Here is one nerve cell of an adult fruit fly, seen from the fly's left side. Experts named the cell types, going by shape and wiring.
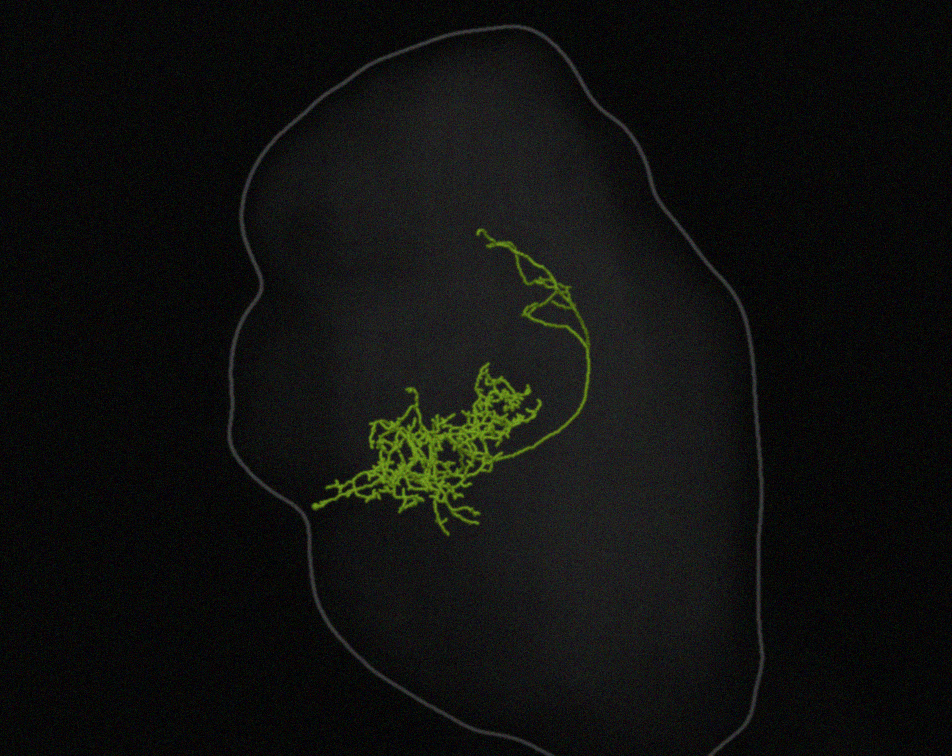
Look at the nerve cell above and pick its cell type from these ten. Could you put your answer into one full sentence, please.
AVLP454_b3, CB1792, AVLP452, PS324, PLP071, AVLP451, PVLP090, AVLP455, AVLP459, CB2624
This nerve cell falls under the cell type AVLP452.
